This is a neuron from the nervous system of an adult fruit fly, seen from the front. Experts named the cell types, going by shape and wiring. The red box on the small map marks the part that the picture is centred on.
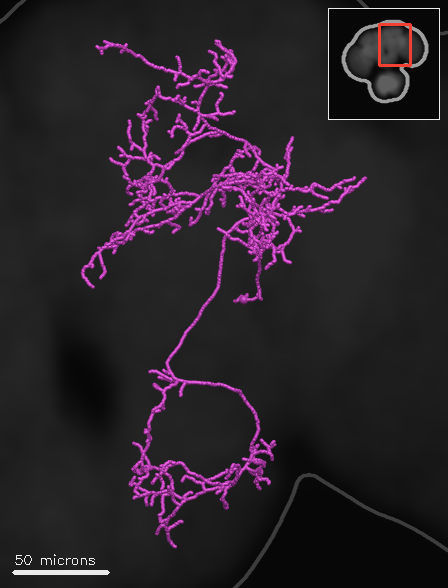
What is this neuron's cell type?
AVLP491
